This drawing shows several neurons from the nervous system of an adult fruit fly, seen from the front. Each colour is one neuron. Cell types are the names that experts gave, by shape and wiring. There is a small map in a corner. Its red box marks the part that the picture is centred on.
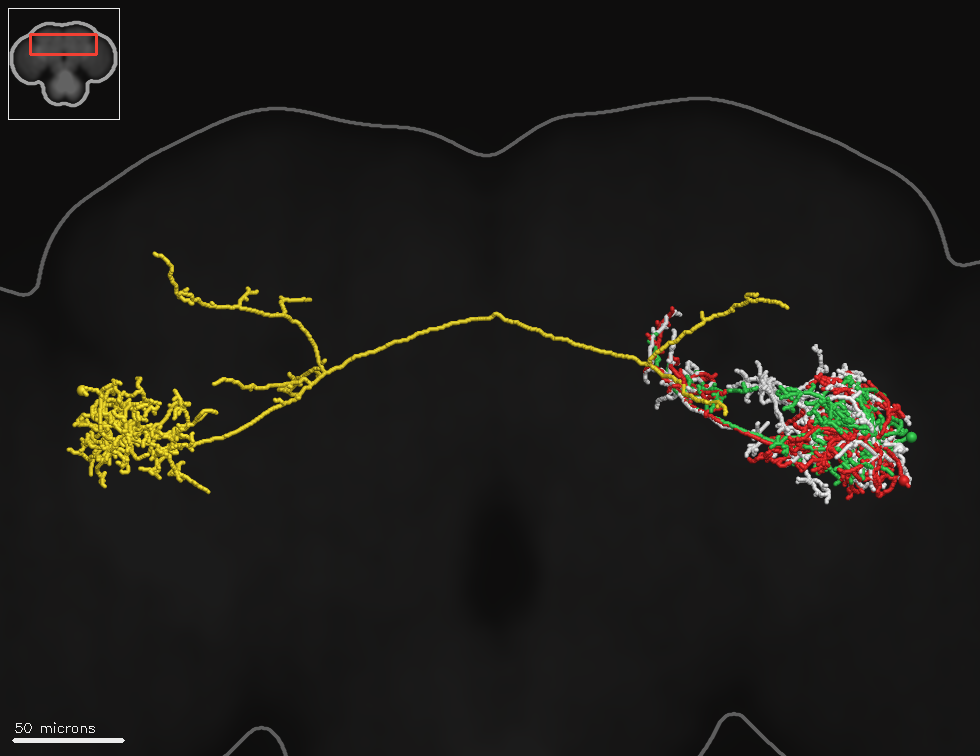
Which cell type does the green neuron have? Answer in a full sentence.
The cell type is AVLP198.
